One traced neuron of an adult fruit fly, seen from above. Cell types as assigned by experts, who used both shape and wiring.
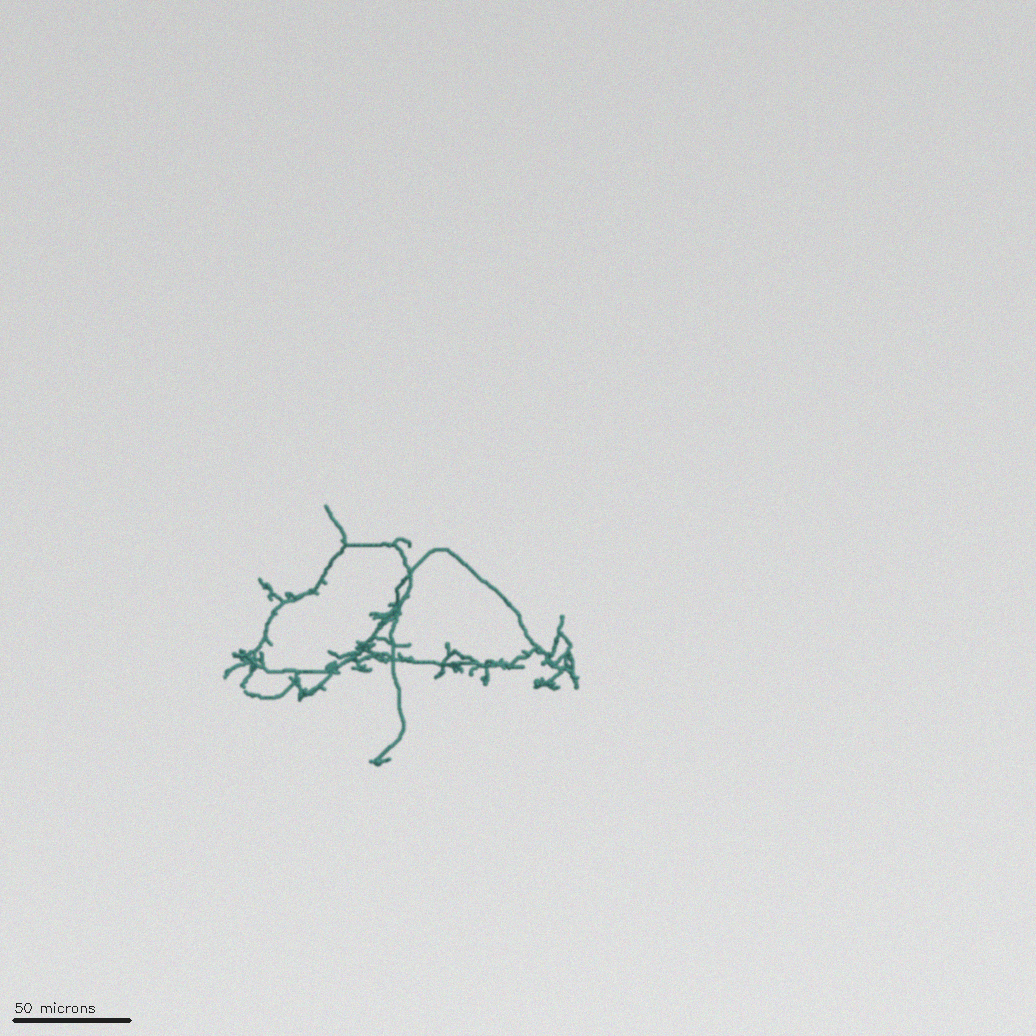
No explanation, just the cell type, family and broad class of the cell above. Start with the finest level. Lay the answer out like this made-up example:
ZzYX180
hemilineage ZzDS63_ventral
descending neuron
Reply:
CB3132
hemilineage DM6_central1
central-brain intrinsic neuron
